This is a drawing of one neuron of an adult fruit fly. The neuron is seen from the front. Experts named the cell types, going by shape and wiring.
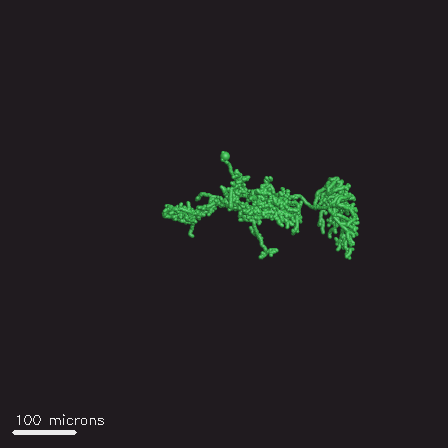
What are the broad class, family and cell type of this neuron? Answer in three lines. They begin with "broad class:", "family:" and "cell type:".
broad class: visual centrifugal neuron
family: LoVC
cell type: LoVC7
